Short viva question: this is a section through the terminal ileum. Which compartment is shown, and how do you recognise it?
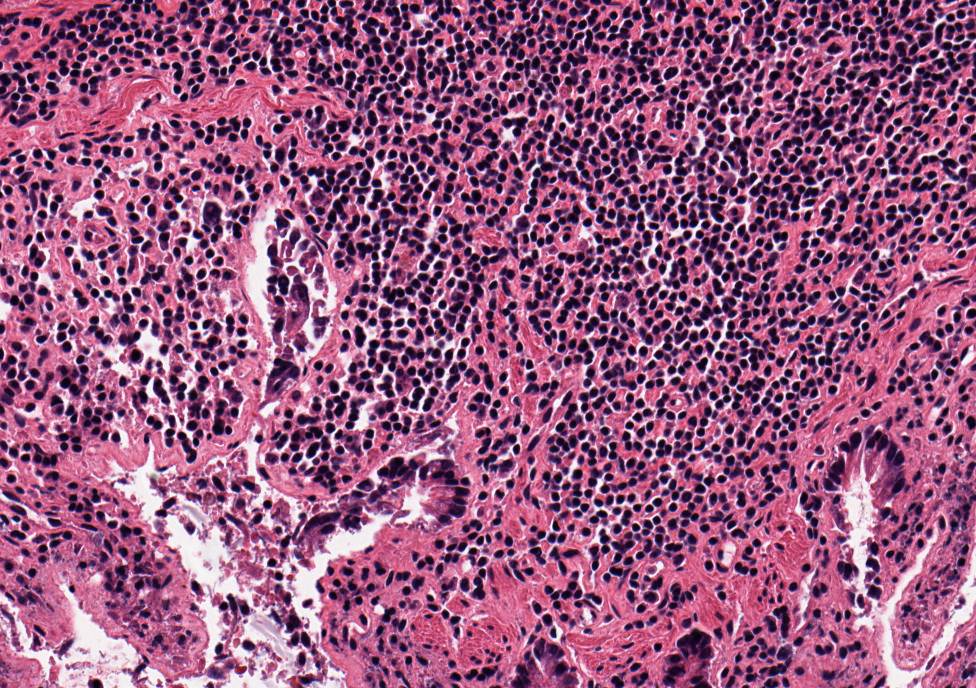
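That's lymphoid tissue. A dense sheet of small lymphocytes takes up the upper and central field, most with small, round, dark nuclei and scant cytoplasm.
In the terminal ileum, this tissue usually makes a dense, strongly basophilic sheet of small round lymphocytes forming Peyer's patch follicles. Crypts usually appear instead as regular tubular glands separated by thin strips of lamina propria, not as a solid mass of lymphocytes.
Along the lower edge, columnar epithelium lines glandular spaces, and a band of pink collagen crosses the upper left.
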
